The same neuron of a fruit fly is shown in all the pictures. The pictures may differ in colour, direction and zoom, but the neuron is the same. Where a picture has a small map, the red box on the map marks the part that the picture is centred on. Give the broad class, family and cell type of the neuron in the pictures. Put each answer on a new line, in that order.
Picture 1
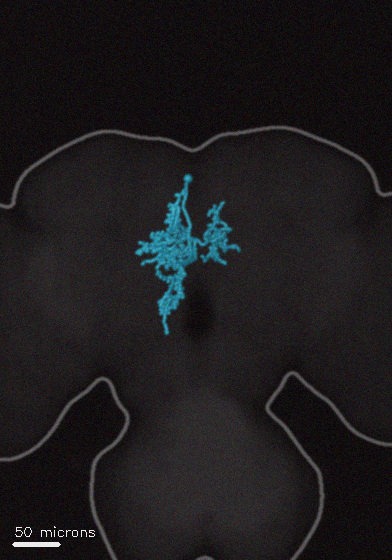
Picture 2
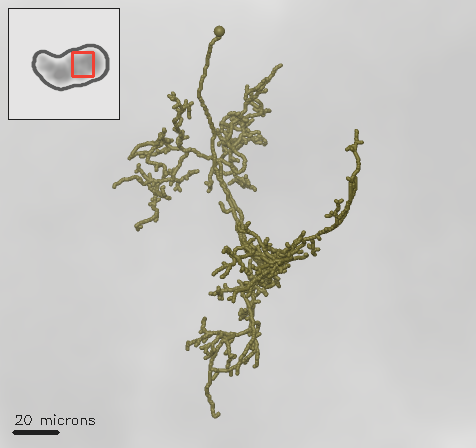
central-brain intrinsic neuron
hemilineage DM1_antero_dorsal
IB024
